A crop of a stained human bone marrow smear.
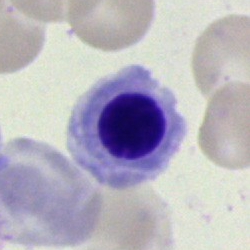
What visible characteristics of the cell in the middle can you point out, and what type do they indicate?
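Dense chromatin in the nucleus stains very dark purple. On all sides a broad rim of pale lavender-blue cytoplasm surrounds it, showing no distinct granules. The outline is irregular and slightly scalloped rather than smoothly round. This cell is an erythroblast.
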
